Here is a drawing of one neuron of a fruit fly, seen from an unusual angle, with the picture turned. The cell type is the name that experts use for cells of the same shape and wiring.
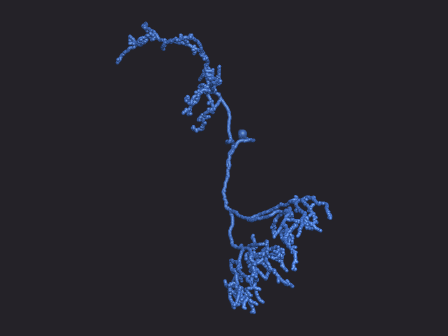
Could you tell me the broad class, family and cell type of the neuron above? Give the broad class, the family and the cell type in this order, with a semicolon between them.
visual projection neuron; hemilineage VPNp&v1_posterior; LoVP16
